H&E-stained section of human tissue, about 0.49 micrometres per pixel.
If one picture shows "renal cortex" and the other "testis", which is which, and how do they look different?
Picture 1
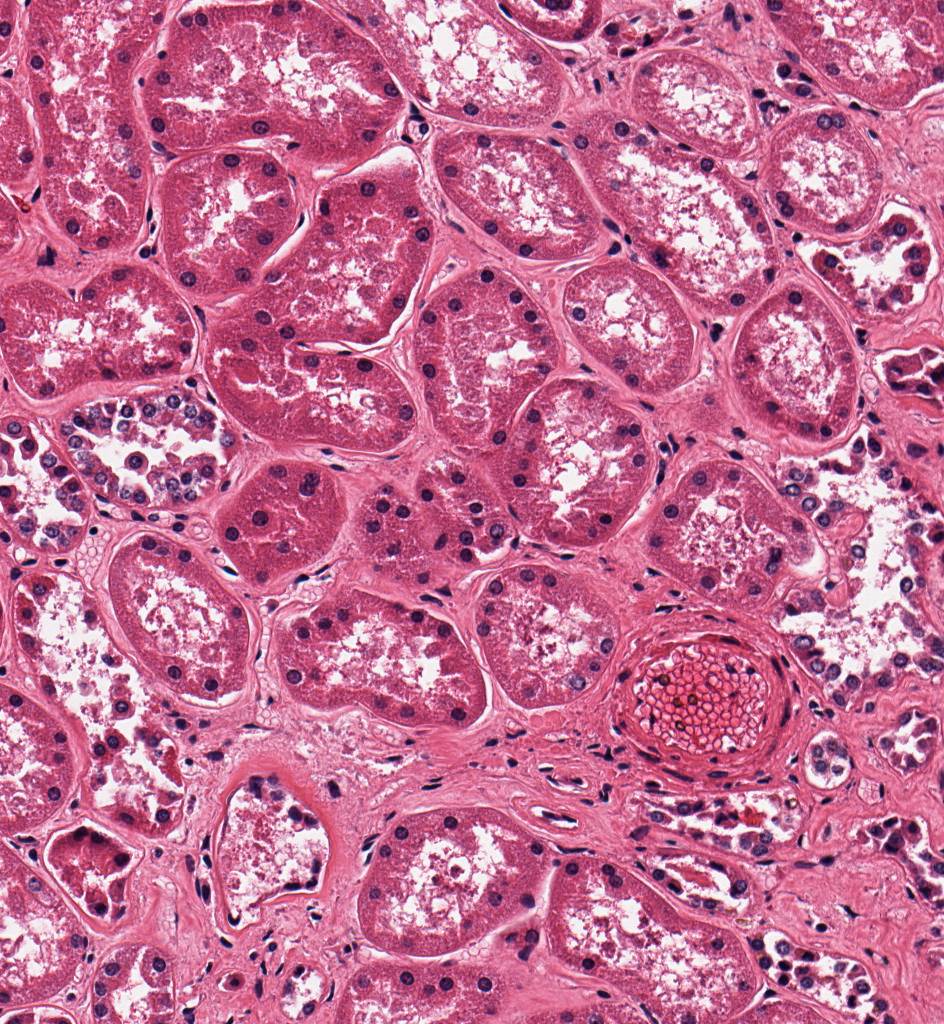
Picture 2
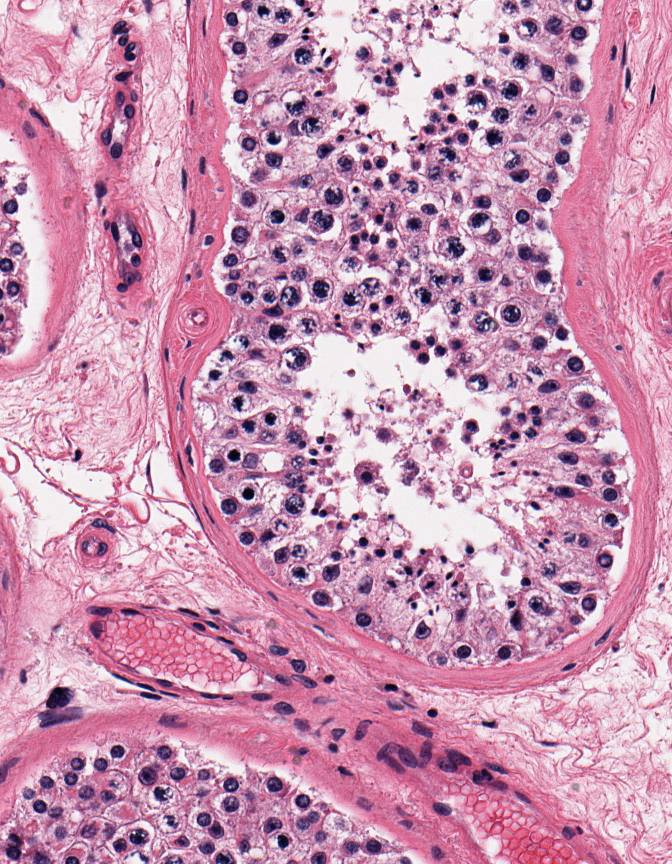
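Picture 1 shows renal cortex, and picture 2 shows testis. Closely packed round-to-oval tubules, mostly cut in cross section, fill the renal cortex field; in the testis, one large tubule fills the centre, with parts of others at the left edge and along the bottom. Renal tubules are mostly lined by a single layer of tall cells with abundant granular pink cytoplasm; the testis tubule has a stratified epithelium of many layers of rounded cells filling most of its cross-section. In the middle layers of that epithelium, many large rounded cells have nuclei with coarse, clumped dark chromatin. Each field has a vessel packed with red blood cells: small with a concentric layered wall below and right of centre in picture 1, thin-walled just below the central tubule at lower left in picture 2.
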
